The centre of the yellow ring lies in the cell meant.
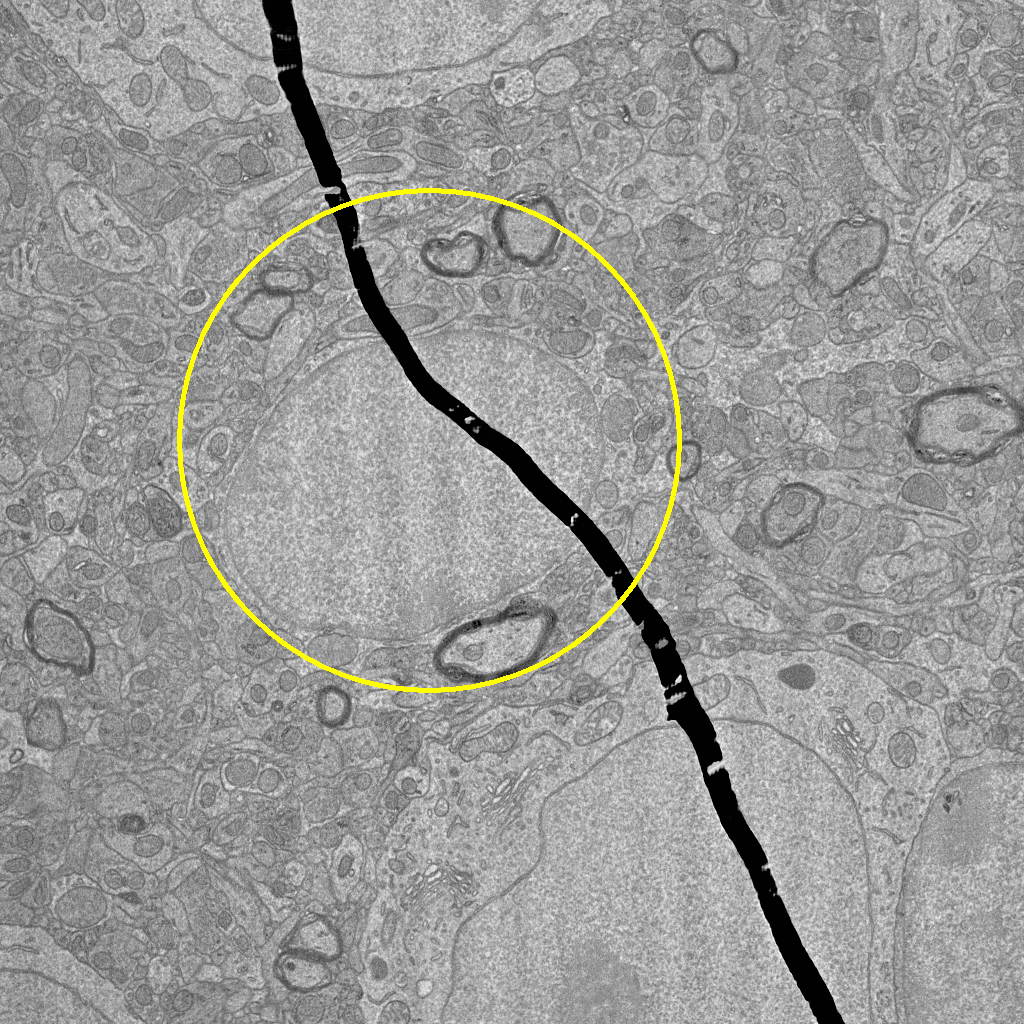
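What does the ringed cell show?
Its whole nuclear outline lies inside the ring, smooth, without deep infoldings.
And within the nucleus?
Pale, finely granular chromatin spread evenly, no large dark clumps, and no distinct nucleolus in this plane.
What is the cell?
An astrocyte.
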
